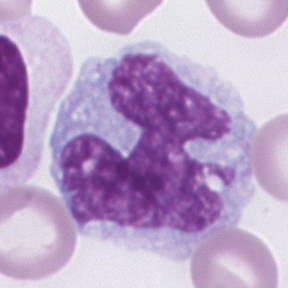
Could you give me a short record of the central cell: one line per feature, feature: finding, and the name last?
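Nucleus: folded into an irregular, lobed shape
Nuclear share: more than half of the cell
Chromatin: fine and lacy, not clumped in coarse dark blocks
Cytoplasm: a few small clear vacuoles
Name: monocyte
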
